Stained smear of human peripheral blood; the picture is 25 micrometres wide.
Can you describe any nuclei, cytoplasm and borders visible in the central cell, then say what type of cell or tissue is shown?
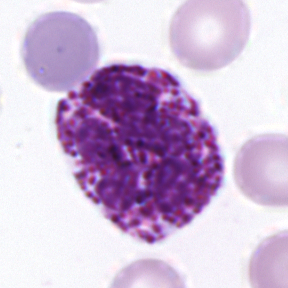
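Oval in shape, the cell has a finely bumpy edge. Its cytoplasm is packed with coarse, round, dark purple-red granules, between which only small pale gaps of cytoplasm show. The granules hide the nucleus, so its outline is hard to follow. The cell is a basophil.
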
